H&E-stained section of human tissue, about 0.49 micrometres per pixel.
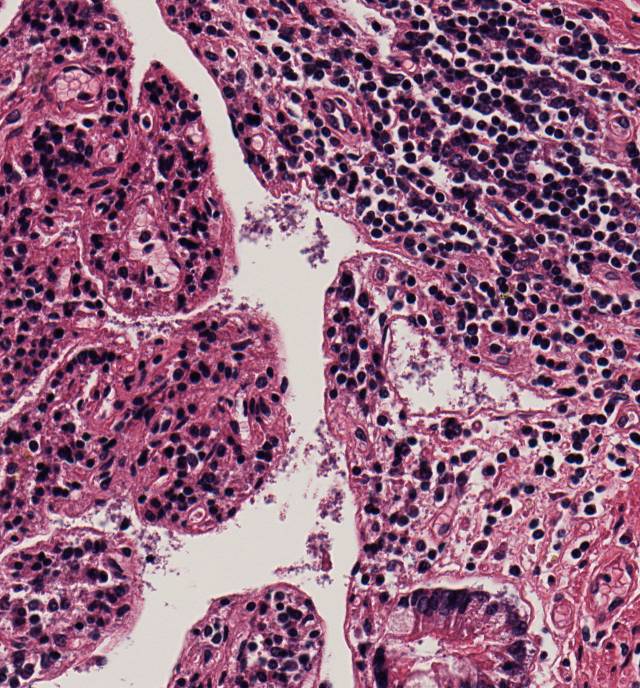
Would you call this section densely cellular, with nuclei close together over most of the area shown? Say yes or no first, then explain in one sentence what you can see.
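Yes. Small round cells with dark round nuclei and scant cytoplasm crowd most of the tissue on both sides of the space.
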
